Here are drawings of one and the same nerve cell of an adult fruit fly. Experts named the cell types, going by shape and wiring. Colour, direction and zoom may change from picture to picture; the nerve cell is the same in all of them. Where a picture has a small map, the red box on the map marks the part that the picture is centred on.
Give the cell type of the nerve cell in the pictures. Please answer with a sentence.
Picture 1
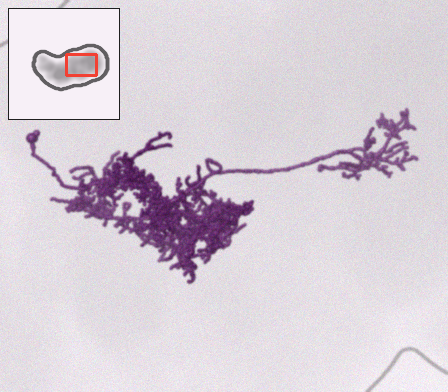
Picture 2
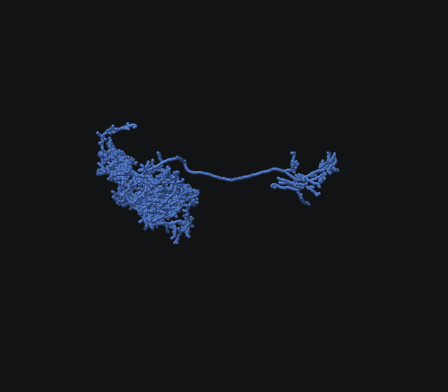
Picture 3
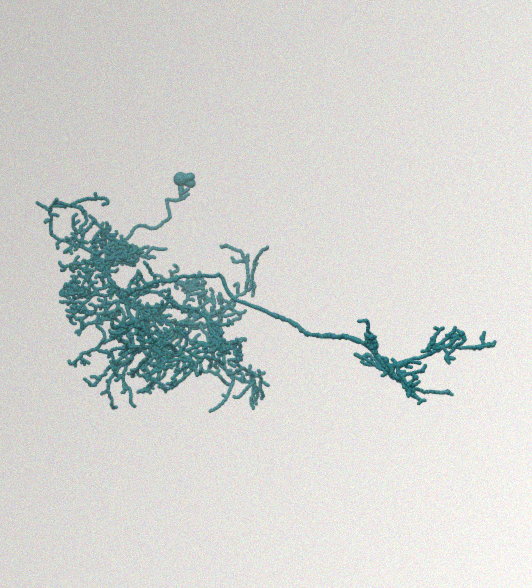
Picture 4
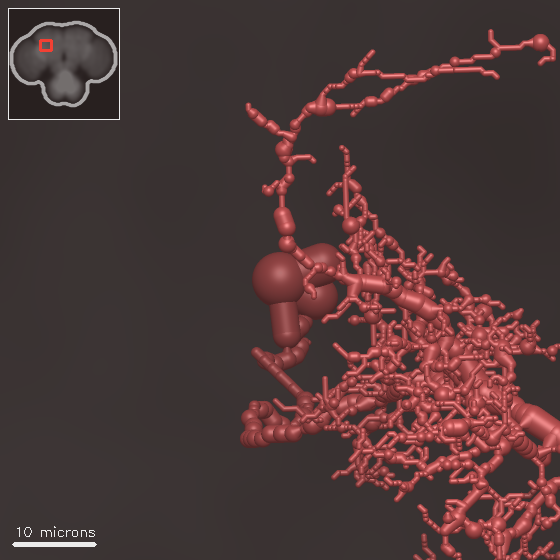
The cell type is PVLP140.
